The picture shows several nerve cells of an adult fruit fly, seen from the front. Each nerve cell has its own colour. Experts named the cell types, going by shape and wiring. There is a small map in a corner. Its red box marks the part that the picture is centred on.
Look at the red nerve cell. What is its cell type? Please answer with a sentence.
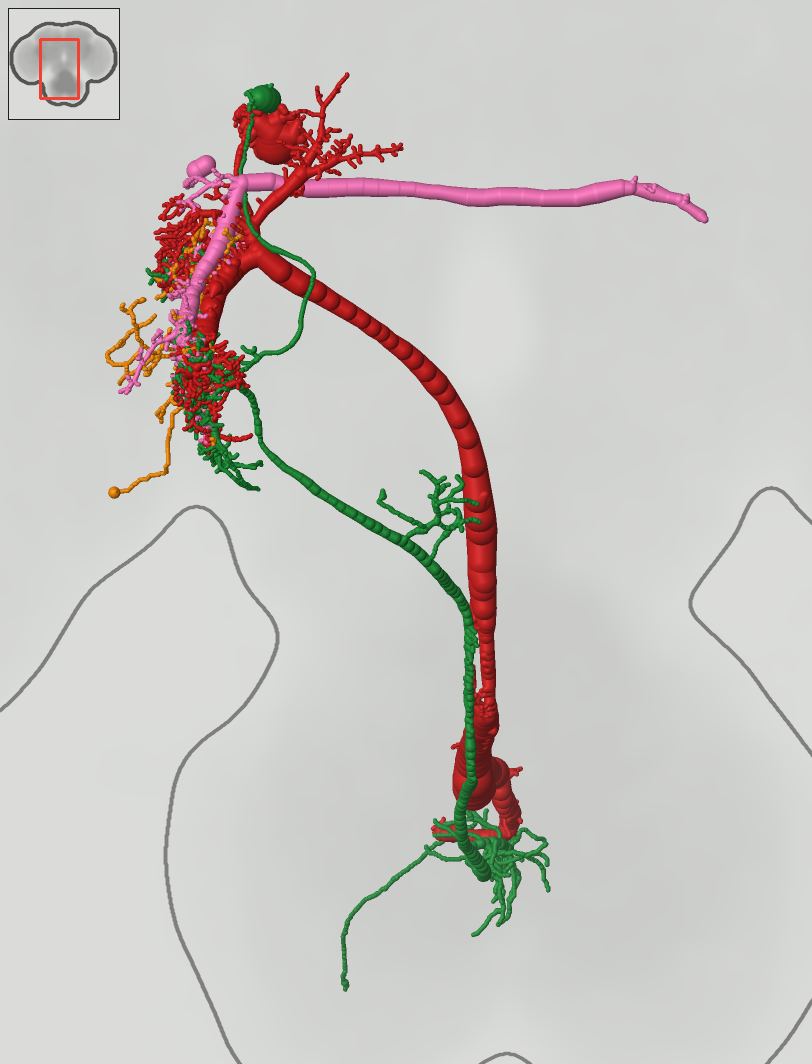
The cell type is DNp01.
